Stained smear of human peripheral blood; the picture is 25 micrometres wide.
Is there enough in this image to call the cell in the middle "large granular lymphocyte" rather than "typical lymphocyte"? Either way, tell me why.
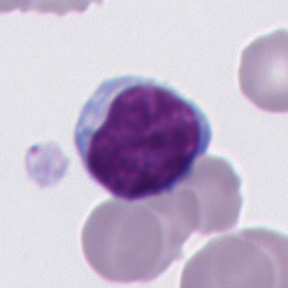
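It is a typical lymphocyte. The cell is about 12 micrometres across and its nucleus about 10 micrometres, the nucleus filling about 80% of the cell's area, with the cytoplasm forming a crescent beside it that is widest on the left side.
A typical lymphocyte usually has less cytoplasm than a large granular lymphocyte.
The chromatin stains dark purple and is patchy, with darker clumps among lighter areas. The cell outline is smooth, without projections.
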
